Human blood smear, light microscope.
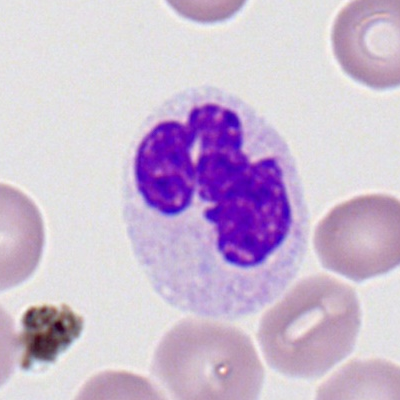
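Segmented neutrophil, central cell of a stained human blood smear under the light microscope. The outline forms a smooth oval. Chromatin is dark purple and coarsely clumped, with paler patches, and no nucleoli are visible. The cytoplasm contains fine, faint lilac granules rather than large coarse ones.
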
